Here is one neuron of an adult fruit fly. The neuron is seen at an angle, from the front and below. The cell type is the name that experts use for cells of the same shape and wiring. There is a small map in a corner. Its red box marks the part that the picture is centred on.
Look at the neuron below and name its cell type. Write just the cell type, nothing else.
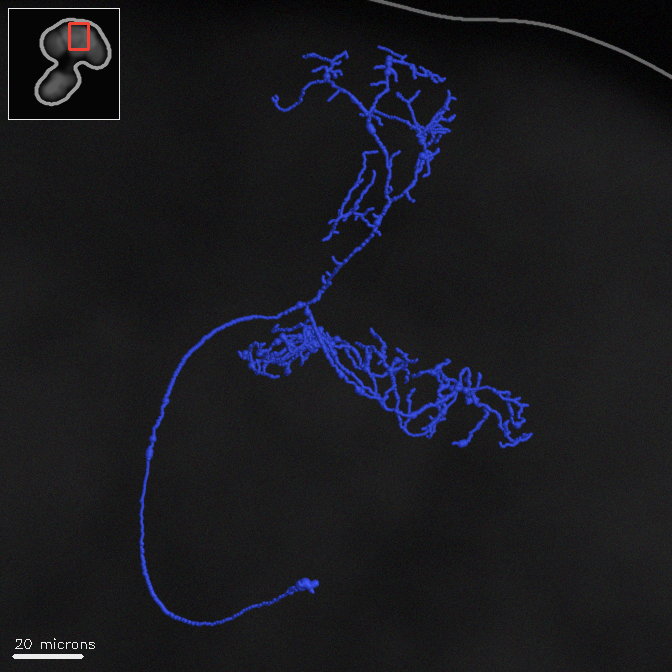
FB4F_c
